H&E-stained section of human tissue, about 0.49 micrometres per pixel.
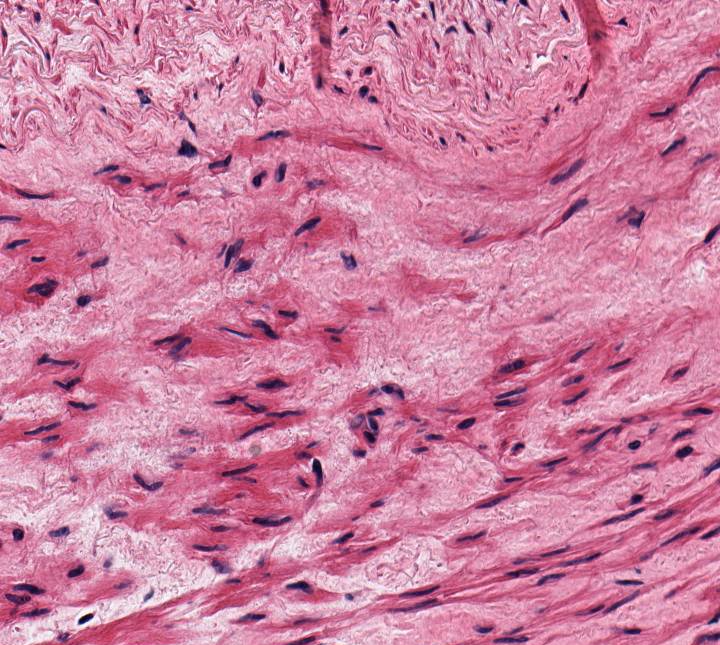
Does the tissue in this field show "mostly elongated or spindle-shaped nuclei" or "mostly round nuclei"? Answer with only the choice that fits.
Mostly elongated or spindle-shaped nuclei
